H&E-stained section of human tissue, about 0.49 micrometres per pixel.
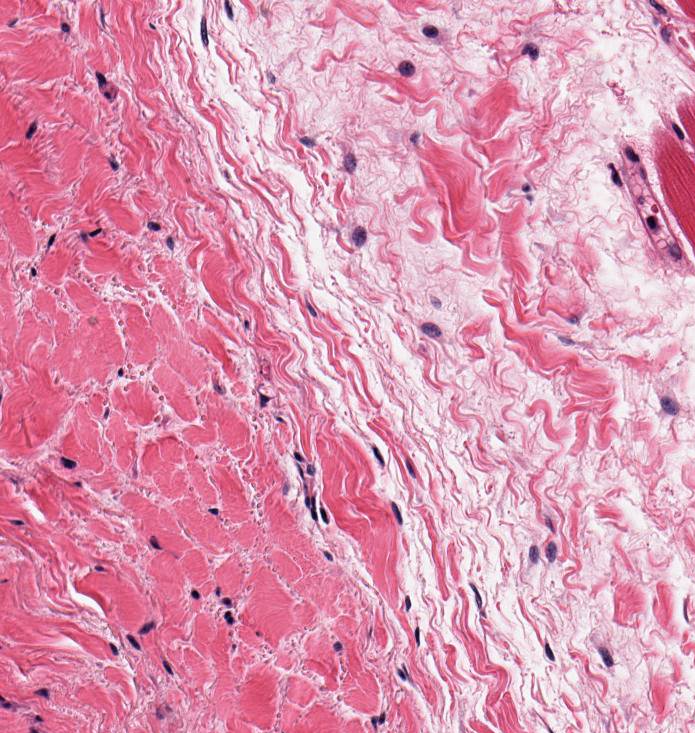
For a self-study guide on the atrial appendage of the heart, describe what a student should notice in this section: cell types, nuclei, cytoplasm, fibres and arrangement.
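Wavy collagen fibres run down the middle of this field, roughly parallel, from the top toward the lower right. Slender, dark, spindle-shaped nuclei lie along these fibres. In the right part, scattered oval nuclei are plumper and paler than the small dark nuclei on the left. Neither fat cells nor epithelium appear anywhere.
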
